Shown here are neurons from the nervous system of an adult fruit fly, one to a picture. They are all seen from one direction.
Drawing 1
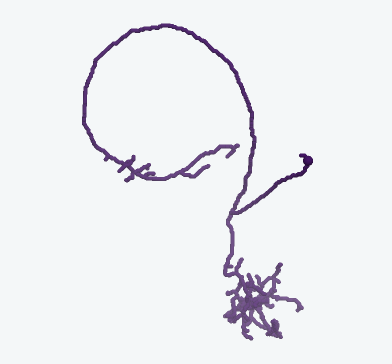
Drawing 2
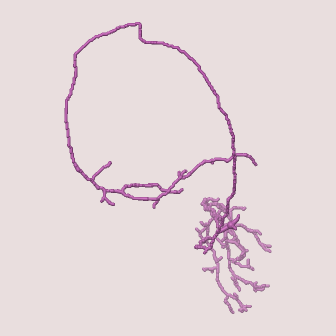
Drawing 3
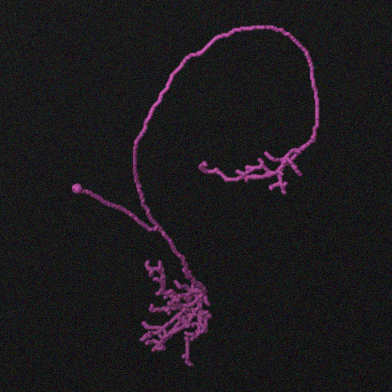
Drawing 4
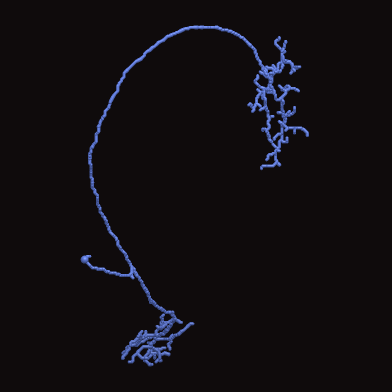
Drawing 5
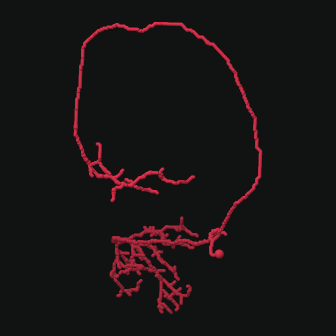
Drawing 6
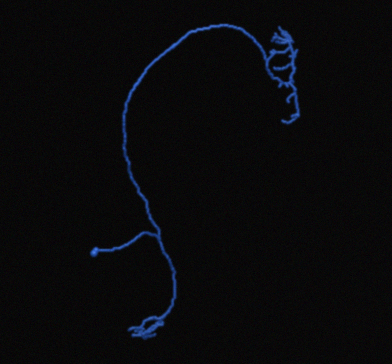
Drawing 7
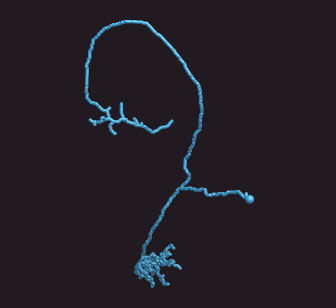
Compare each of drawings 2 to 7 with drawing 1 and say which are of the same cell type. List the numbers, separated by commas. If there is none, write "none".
2, 3, 5, 7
